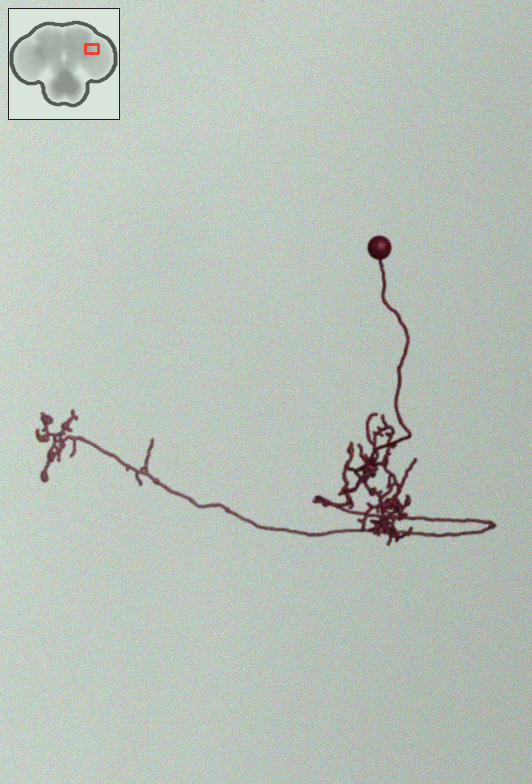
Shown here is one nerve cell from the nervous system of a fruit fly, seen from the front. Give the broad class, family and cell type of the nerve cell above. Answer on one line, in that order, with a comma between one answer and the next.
optic-lobe intrinsic neuron, Tm, Tm5b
